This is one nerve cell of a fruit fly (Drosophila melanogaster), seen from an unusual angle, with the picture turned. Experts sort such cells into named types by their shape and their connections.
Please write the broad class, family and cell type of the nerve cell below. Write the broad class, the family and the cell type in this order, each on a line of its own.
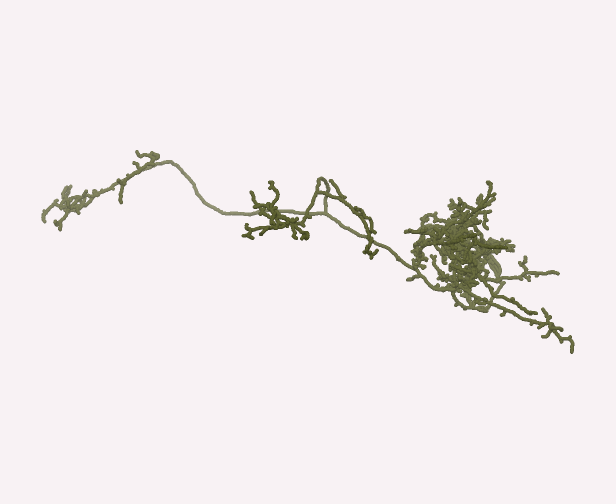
nerve-cord intrinsic neuron
hemilineage 18B
IN18B008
